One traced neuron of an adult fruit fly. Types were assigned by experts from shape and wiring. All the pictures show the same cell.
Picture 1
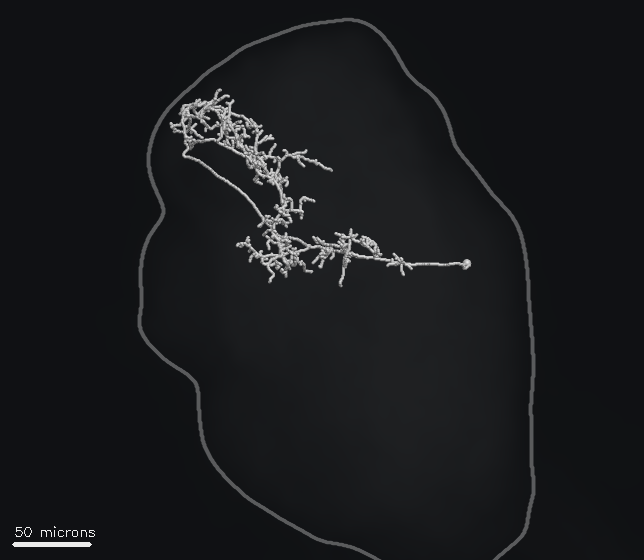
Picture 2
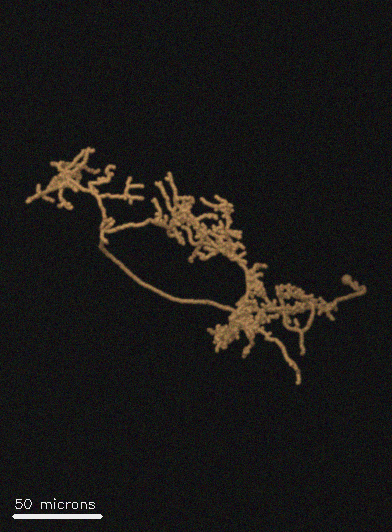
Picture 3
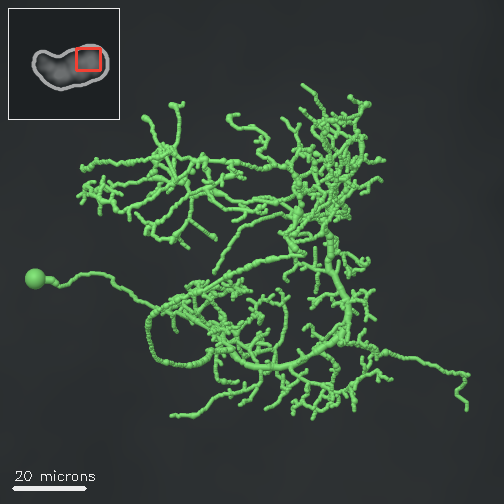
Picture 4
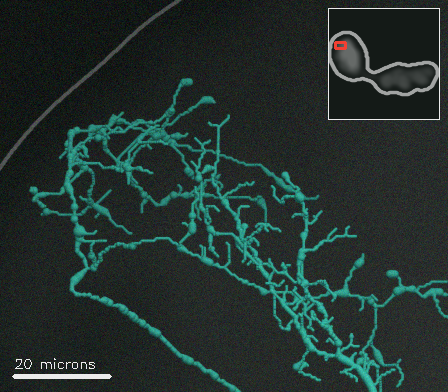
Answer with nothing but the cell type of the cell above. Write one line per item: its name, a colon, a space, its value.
cell type: aIPg_m1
